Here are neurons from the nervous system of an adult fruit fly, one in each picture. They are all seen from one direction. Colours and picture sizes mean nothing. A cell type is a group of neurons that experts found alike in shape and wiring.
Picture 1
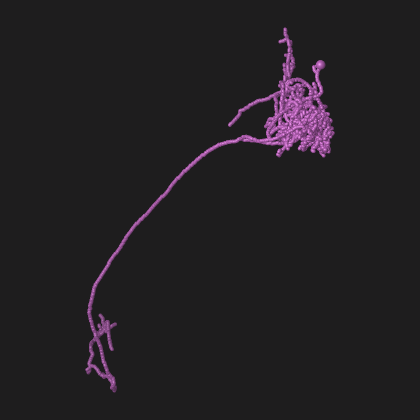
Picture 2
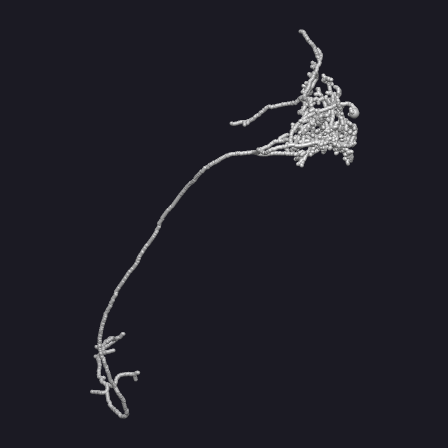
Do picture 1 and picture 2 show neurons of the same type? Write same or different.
same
